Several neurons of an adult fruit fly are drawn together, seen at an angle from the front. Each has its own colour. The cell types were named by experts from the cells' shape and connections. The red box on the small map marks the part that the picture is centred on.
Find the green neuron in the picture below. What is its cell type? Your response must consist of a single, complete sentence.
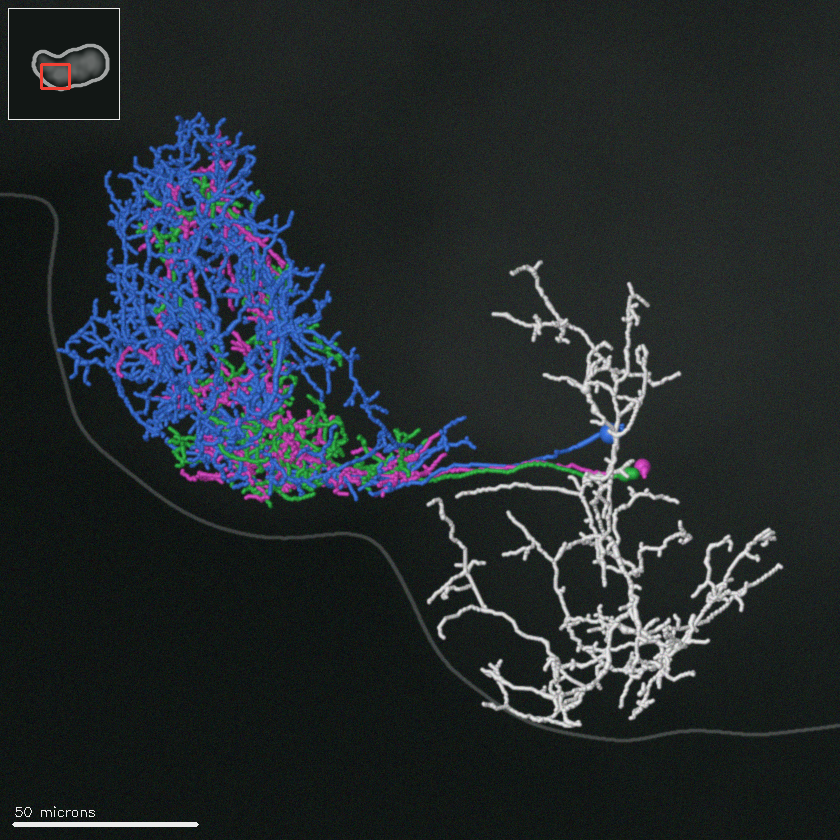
Under cell type classification, the neuron is IN13B049.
